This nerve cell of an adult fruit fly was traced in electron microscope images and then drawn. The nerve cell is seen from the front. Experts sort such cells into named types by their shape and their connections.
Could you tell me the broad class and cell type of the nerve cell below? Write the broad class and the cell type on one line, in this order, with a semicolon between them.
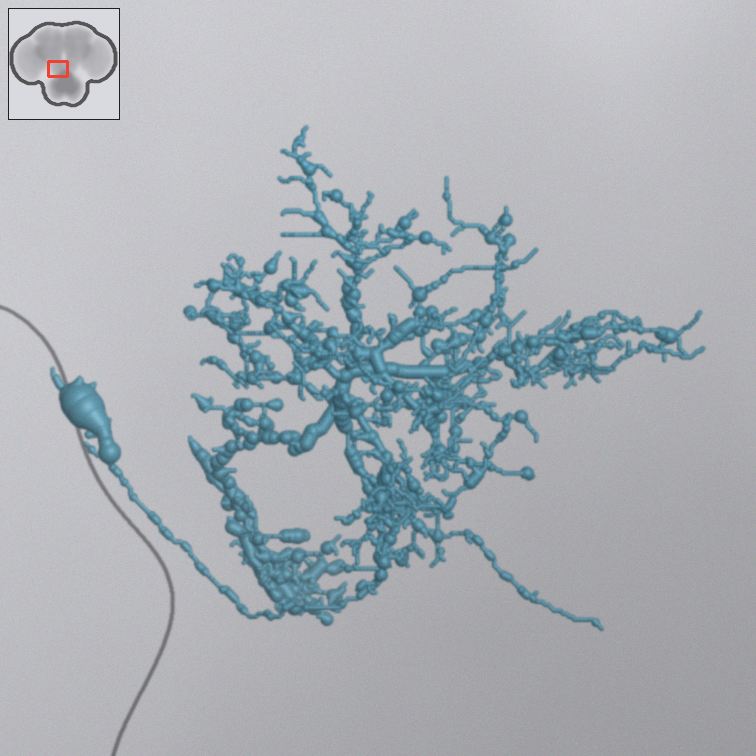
central-brain intrinsic neuron; GNG132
